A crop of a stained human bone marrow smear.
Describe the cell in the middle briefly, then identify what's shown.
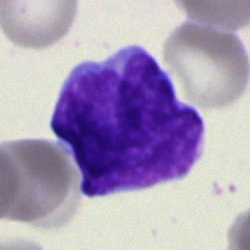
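So the nucleus here fills almost the whole cell and follows its irregular, folded outline. Its chromatin stains deep purple, mottled with darker and lighter streaks. You won't find any granules, and there are no vacuoles either. It's a blast.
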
